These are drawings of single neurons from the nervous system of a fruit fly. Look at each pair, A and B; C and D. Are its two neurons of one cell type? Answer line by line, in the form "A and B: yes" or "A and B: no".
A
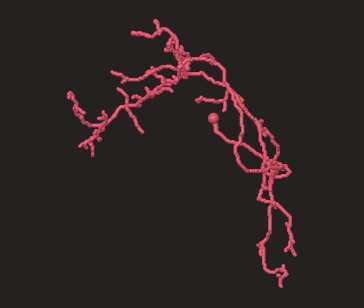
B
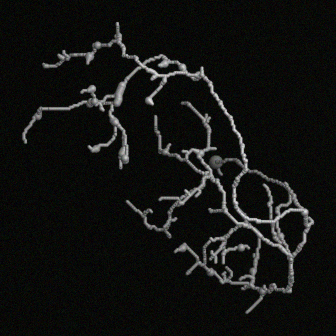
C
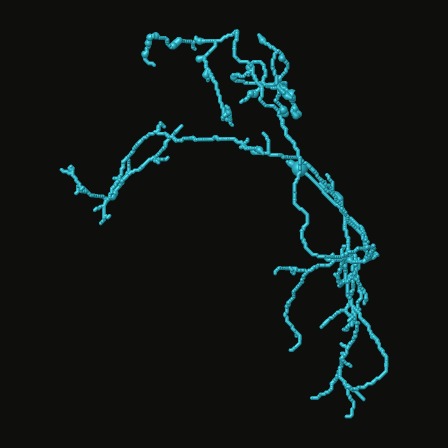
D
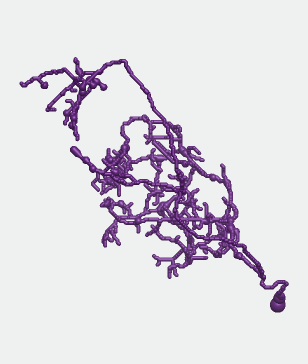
A and B: no
C and D: no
